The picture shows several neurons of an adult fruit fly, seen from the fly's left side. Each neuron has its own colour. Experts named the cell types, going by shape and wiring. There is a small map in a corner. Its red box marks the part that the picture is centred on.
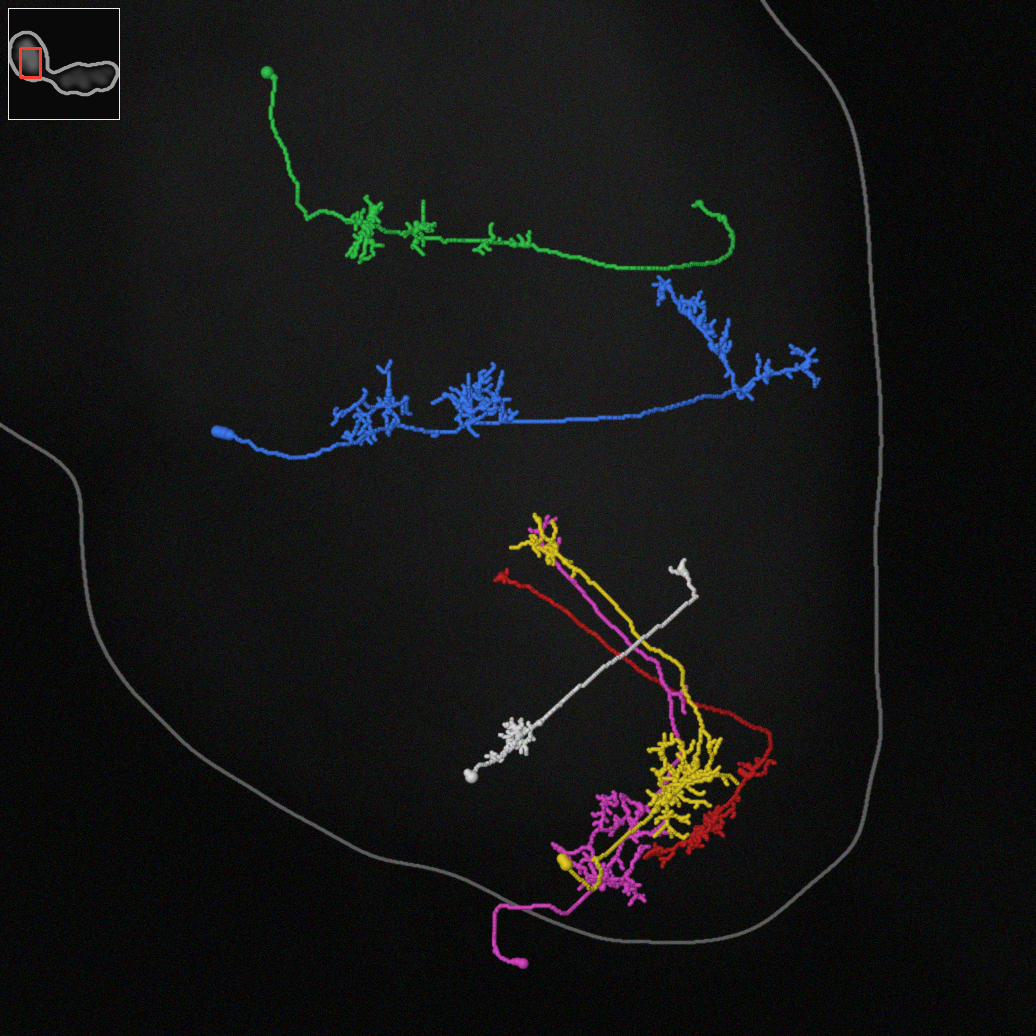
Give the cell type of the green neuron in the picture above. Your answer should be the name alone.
Tm3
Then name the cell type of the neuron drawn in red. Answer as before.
Tm20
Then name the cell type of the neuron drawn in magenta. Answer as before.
TmY10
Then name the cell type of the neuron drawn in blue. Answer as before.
TmY5a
